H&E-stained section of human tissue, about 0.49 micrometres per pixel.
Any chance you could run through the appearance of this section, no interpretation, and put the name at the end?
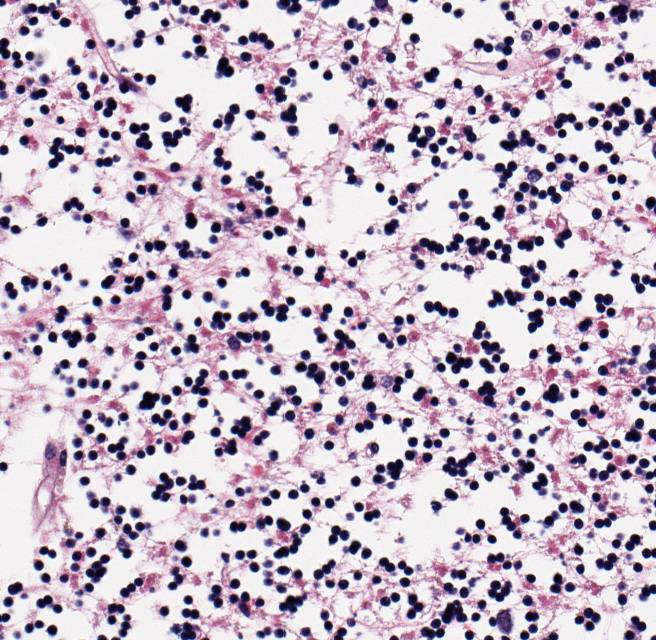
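Small, round, deeply stained uniform nuclei make up the great majority and are scattered fairly evenly across the whole field, forming no organised units; little or no cytoplasm is visible around them. A few scattered larger cells have paler, more open nuclei. A thin elongated pink strand lies at the left edge, lower half. The section is cerebellum.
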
